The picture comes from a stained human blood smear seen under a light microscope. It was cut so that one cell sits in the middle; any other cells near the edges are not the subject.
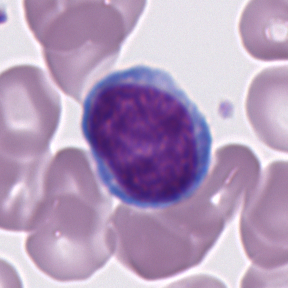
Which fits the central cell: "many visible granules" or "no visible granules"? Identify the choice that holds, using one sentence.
This cell has a cytoplasm without visible granules.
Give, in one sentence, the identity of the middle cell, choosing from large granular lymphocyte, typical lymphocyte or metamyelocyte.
The target cell in the middle of the crop is a typical lymphocyte.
